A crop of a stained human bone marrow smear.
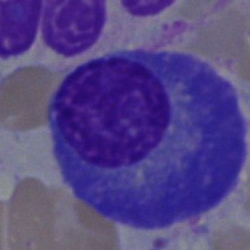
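Plasma cell, middle of the smear. Nucleus: off-centre, toward the upper left. Chromatin: dark, clumped into patches. Cytoplasm of the plasma cell: abundant, covering more of the cell than the nucleus, with a paler area lying beside the nucleus on its right.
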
